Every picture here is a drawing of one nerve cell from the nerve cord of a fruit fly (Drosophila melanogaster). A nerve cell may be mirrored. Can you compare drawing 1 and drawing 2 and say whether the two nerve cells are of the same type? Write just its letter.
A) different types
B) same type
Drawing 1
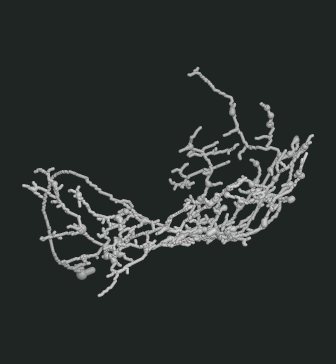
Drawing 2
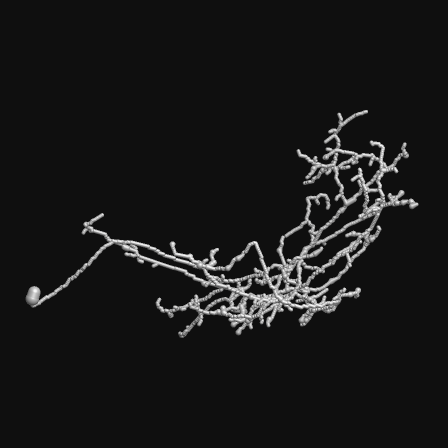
A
